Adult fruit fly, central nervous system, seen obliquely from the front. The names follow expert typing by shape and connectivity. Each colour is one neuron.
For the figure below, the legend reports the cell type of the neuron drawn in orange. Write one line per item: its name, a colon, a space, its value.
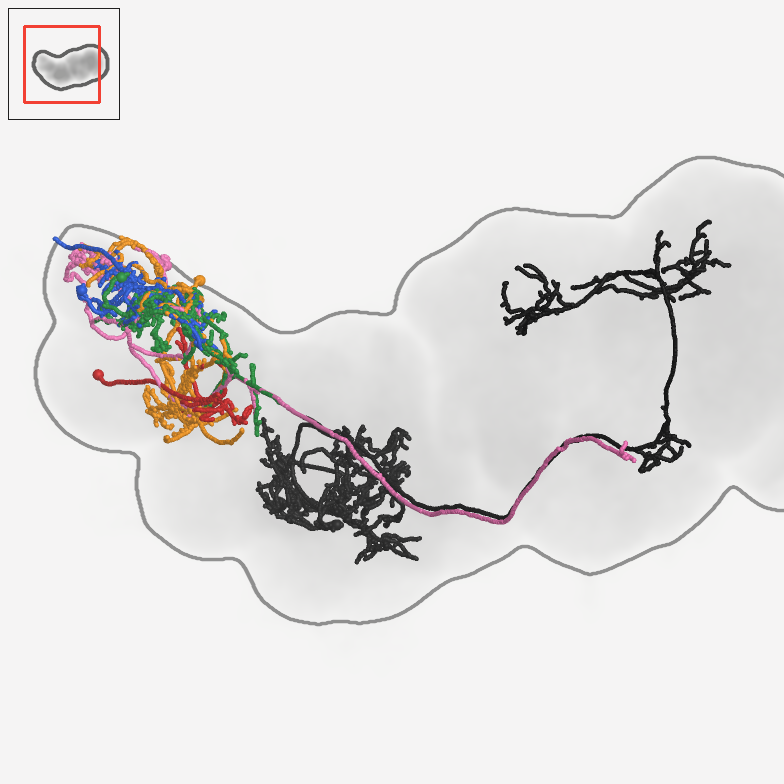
cell type: INXXX245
